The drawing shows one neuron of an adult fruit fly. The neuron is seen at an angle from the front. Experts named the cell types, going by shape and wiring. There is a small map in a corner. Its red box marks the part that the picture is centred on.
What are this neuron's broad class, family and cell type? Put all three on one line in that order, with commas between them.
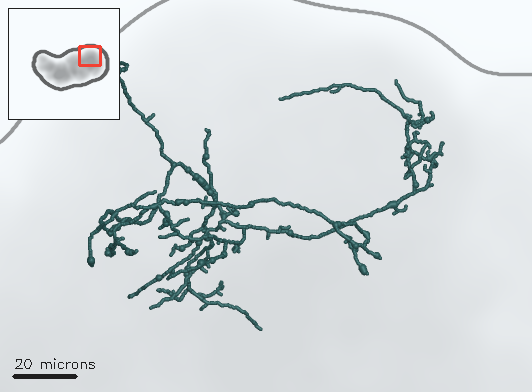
central-brain intrinsic neuron, hemilineage SMPpd1, SMP357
